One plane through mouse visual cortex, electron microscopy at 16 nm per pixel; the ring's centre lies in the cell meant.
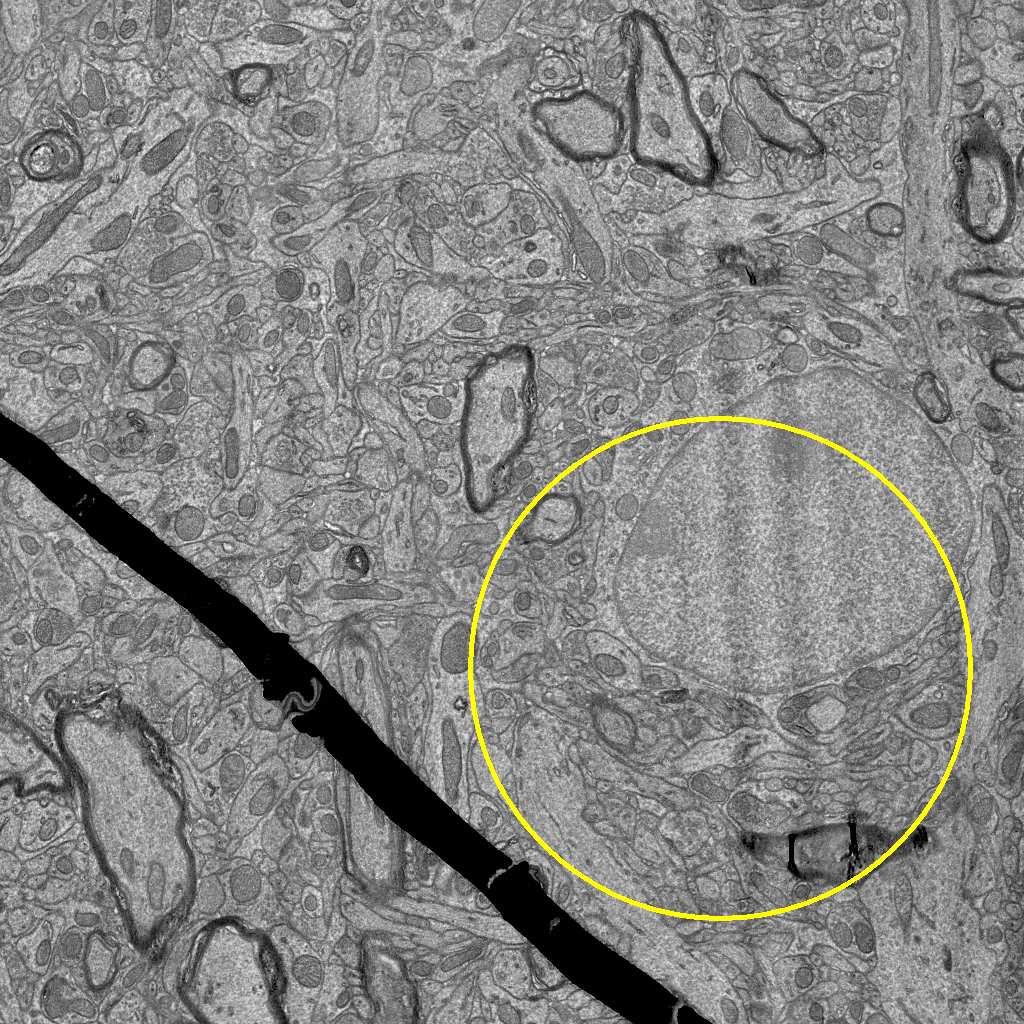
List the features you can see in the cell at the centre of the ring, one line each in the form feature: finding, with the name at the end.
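Nucleus: large, rounded, whole outline visible in the wider picture
Ring centre: inside the nucleus, near its lower edge
Envelope: smooth, no deep infoldings
Chromatin: fine, pale, evenly dispersed
Name: astrocyte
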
